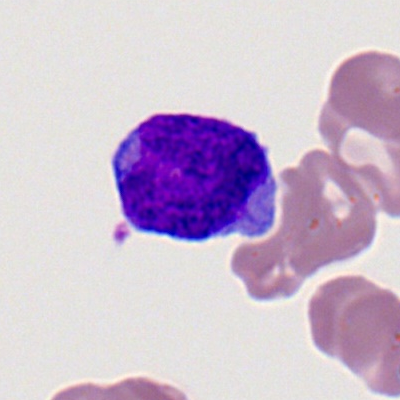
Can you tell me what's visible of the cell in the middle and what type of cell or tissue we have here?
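The outline is a rounded oval, flattened slightly along some edges. A single unlobed nucleus occupies most of the cell. What cytoplasm can be seen is pale blue and contains no visible granules. The cell is a lymphocyte.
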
